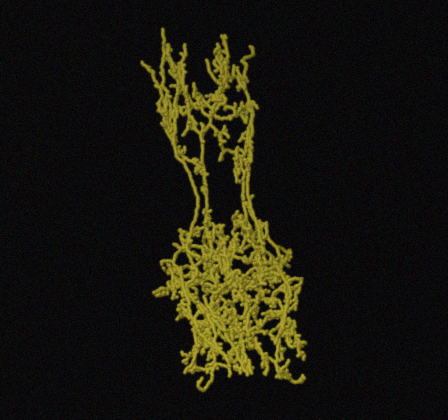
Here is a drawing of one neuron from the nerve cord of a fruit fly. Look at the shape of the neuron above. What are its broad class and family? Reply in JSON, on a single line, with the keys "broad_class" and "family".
{"broad_class": "nerve-cord intrinsic neuron", "family": "hemilineage 00A"}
